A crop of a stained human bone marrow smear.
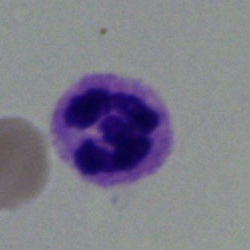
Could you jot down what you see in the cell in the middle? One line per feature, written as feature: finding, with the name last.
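Nucleus: divided into several separate lobes
Chromatin: dark and densely clumped
Cytoplasm: pale pinkish-lilac
Rim: a moderate band of cytoplasm around the nuclear lobes
Name: segmented neutrophil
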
